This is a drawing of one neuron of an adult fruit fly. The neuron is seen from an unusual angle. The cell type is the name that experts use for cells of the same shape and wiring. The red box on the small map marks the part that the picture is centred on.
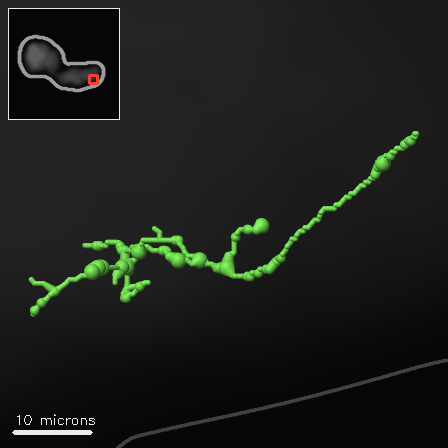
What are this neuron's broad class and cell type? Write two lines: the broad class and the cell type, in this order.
sensory neuron entering the nerve cord
SNxx33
